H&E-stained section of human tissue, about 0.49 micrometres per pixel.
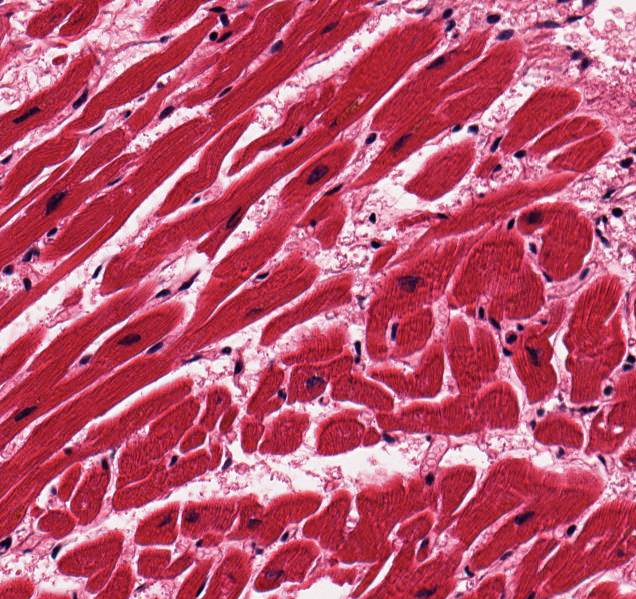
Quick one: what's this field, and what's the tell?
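The tissue is myocardium, whose muscle fibres branch and join neighbouring fibres.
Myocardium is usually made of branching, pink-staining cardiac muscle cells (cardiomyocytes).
The fibre cytoplasm is deeply eosinophilic, a dark pink-red.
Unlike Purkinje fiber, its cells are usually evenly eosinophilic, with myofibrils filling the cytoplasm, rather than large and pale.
In the upper left the fibres are cut lengthwise, running diagonally from lower left to upper right; in the lower right they are cut across or obliquely. Between fibres lies pale, loose, wispy material rather than dense collagen.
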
